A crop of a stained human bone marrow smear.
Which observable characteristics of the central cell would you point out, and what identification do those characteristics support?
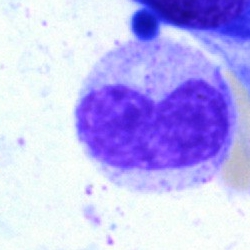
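First, the nucleus: bean-shaped, with a notch in its upper edge. Its chromatin seems coarse and clumped, paler patches lying between darker areas. I can't make out a distinct nucleolus, and the cytoplasm shows no vacuoles. This is a band neutrophil.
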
